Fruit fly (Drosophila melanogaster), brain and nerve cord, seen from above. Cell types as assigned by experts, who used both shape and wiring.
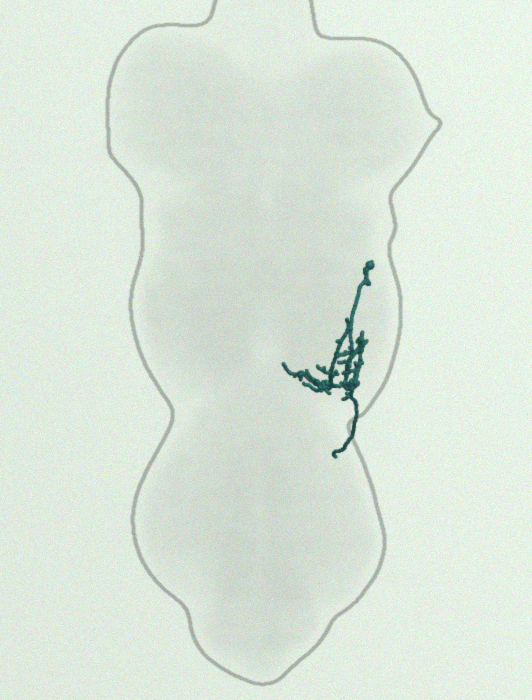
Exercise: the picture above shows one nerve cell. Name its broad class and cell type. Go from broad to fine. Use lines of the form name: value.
broad class: motor neuron of the nerve cord
cell type: Acc. tr flexor MN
